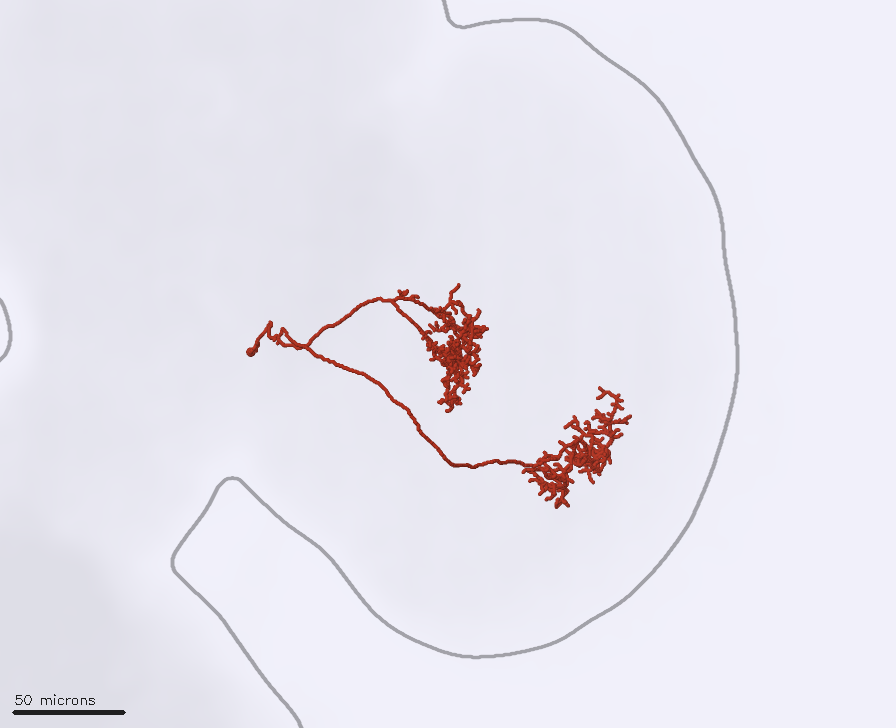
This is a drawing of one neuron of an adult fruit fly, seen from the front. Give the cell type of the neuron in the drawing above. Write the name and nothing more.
MeLo13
